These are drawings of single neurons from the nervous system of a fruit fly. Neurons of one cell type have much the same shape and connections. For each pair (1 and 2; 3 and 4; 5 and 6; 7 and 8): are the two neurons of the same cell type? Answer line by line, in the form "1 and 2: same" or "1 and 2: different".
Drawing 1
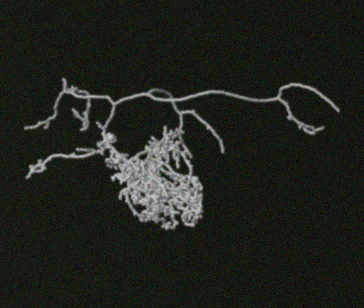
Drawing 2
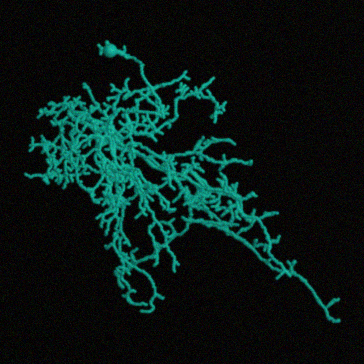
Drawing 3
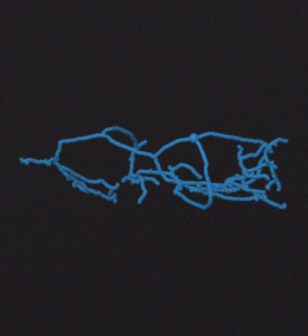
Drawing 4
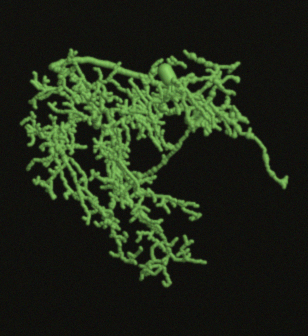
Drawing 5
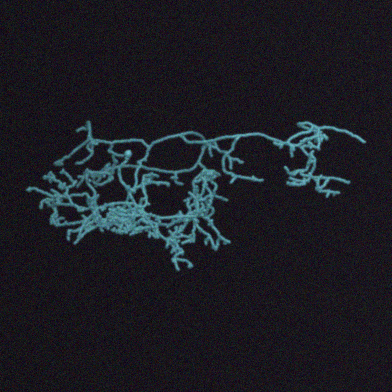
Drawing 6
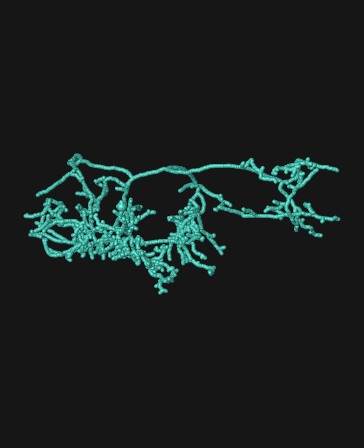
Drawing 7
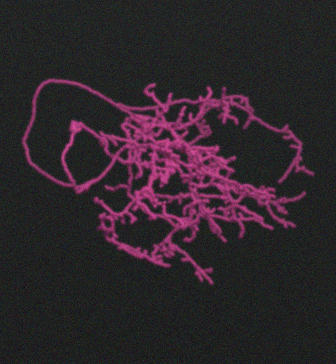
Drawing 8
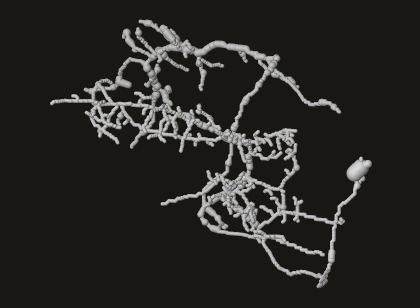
1 and 2: different
3 and 4: different
5 and 6: same
7 and 8: different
